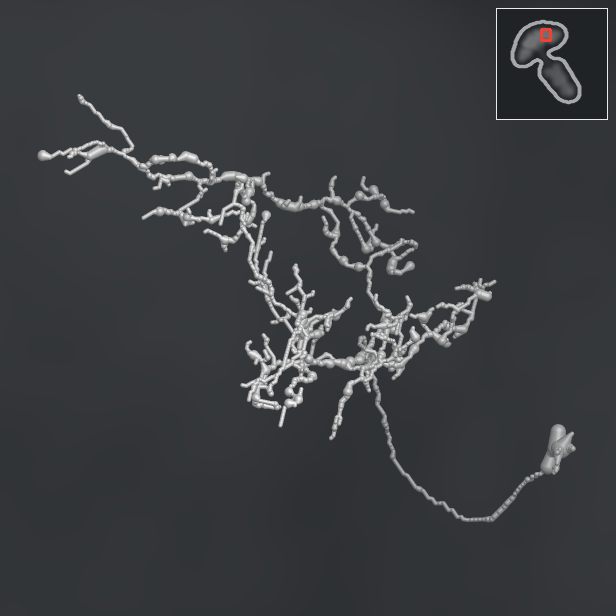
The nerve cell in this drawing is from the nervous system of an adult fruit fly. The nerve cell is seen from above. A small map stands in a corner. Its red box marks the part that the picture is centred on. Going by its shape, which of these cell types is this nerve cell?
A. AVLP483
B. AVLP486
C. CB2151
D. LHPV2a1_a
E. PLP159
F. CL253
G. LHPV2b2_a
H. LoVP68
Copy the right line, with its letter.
D. LHPV2a1_a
